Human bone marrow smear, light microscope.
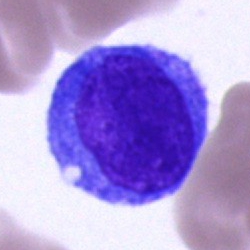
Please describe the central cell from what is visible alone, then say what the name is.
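Outline: round, with a slightly fuzzy edge. Chromatin: dark purple and patchy rather than fine and even. Cytoplasm: a deep blue rim, widest on the left side, holding a single small clear vacuole at the lower left. Name: blast.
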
